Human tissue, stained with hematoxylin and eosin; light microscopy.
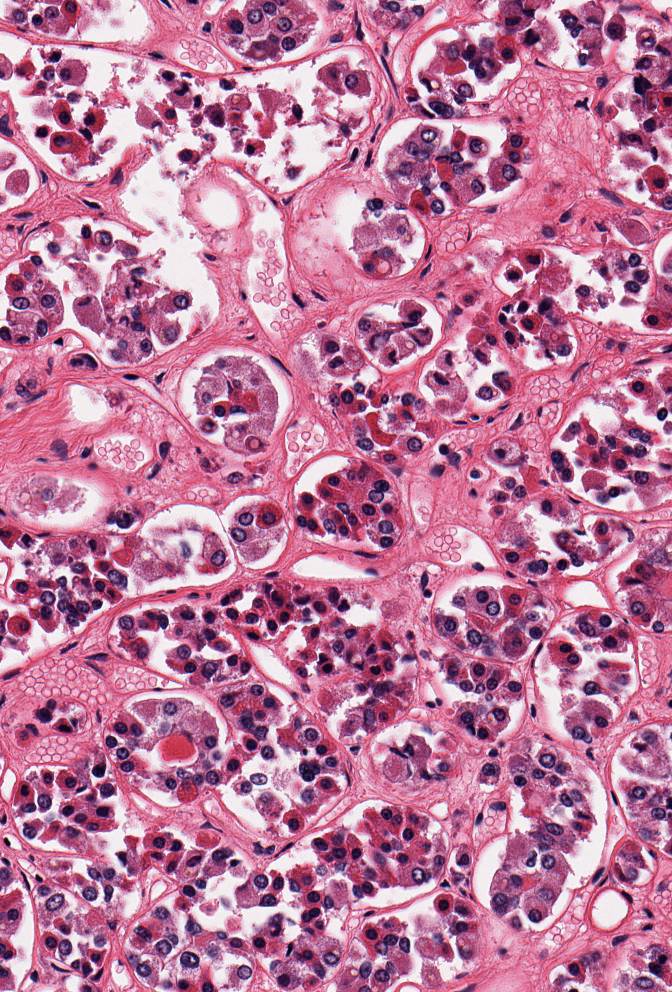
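Pituitary, H&E. Cells gather in rounded nests throughout, each nest bounded by thin pink septa. In many nests the cells seem loosely held and fall apart towards the centre, leaving clear spaces. Their cytoplasm is abundant, granular and pink; here and there a cell stains a deeper red. The nuclei are mostly round, with a dark nucleolus visible.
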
